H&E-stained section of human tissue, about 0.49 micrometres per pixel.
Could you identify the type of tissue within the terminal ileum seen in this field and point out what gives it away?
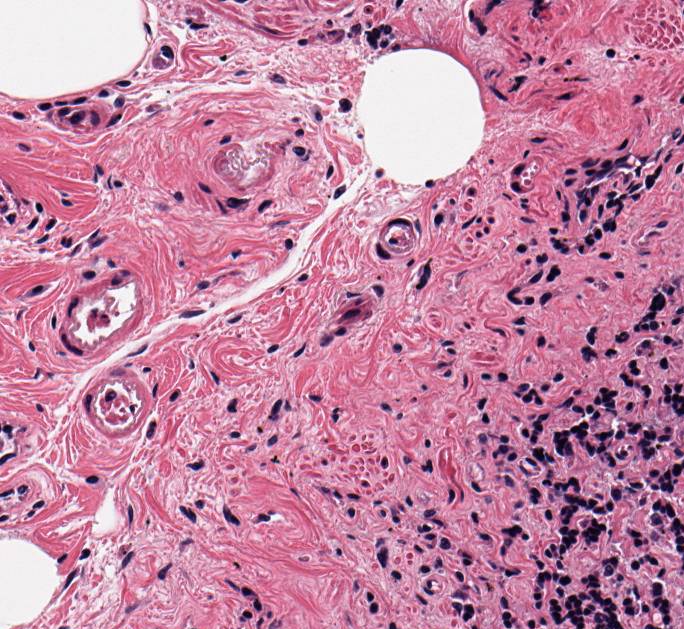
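This field shows dense connective tissue. Dense pink collagenous stroma takes up most of it, in wavy bundles that run in varied directions rather than in one parallel array, with scattered spindle-shaped dark nuclei lying between them.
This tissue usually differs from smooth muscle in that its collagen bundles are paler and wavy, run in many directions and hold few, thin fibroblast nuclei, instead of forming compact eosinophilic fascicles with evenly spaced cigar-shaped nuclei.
No epithelium is present anywhere in the field.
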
